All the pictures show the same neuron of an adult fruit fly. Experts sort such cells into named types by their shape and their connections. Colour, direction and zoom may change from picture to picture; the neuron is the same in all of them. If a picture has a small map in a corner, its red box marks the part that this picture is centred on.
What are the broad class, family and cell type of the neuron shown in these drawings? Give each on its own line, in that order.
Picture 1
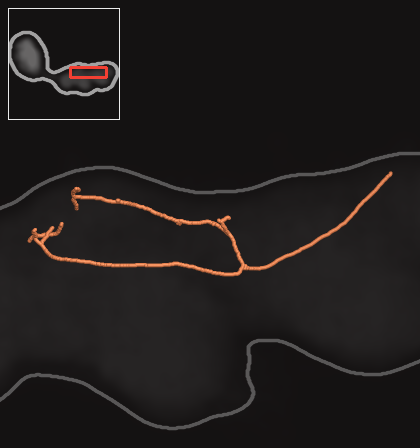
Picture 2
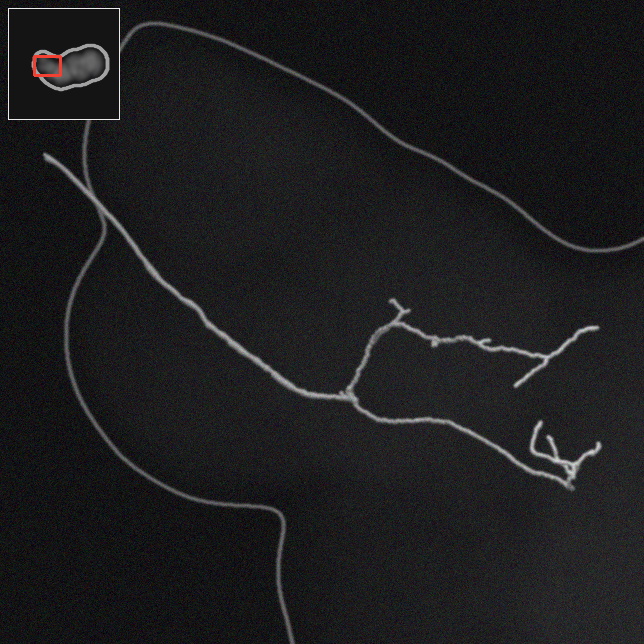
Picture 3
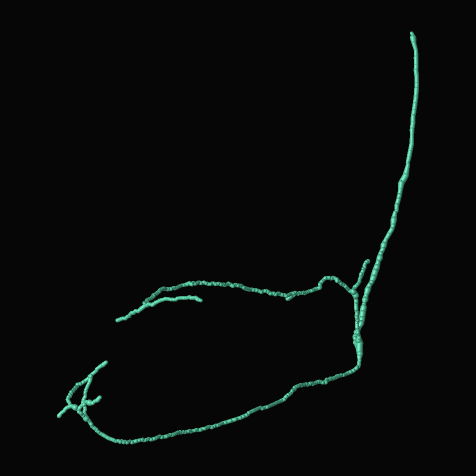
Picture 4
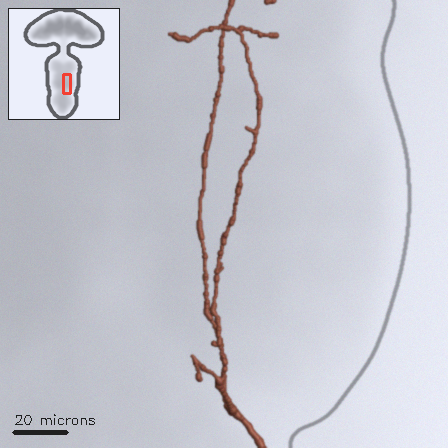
sensory neuron entering the nerve cord
class mechanosensory proprioceptive
SNpp35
